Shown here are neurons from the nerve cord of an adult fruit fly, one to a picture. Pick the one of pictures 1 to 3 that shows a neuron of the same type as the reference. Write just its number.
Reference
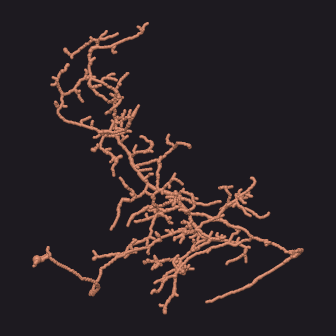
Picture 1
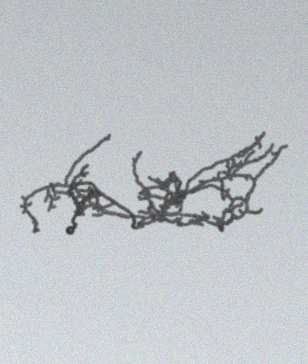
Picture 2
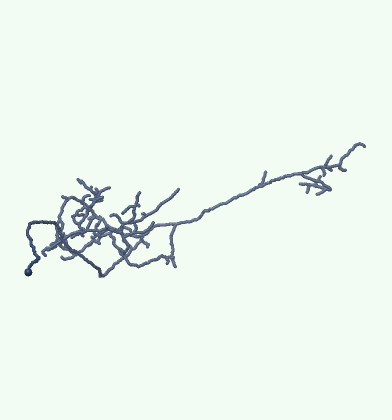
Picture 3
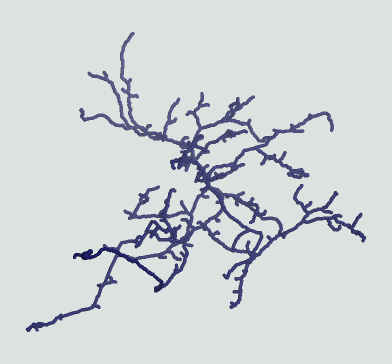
3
